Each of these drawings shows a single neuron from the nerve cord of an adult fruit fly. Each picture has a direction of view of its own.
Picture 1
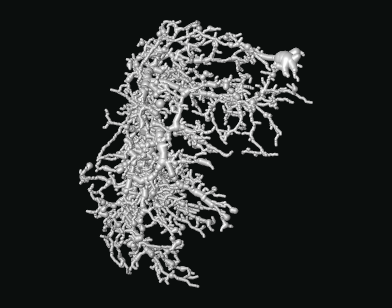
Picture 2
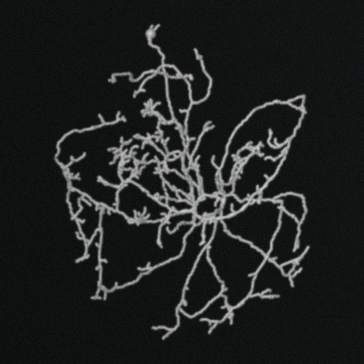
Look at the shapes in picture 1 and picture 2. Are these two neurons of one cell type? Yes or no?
no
